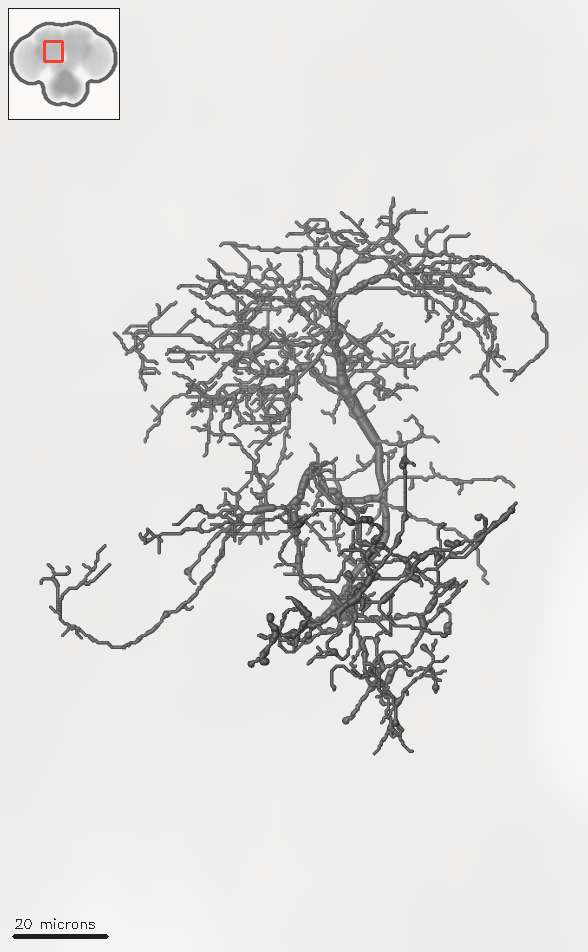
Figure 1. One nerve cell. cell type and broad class: CB0431; central-brain intrinsic neuron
